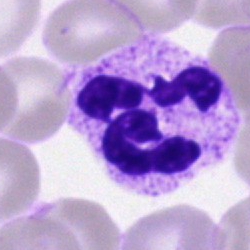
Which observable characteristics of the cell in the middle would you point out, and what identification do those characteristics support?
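Several nuclear lobes, linked by thin strands. Chromatin dark purple, densely clumped. Cytoplasm pale pinkish-lilac, fine purple granules scattered throughout. Name: segmented neutrophil.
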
